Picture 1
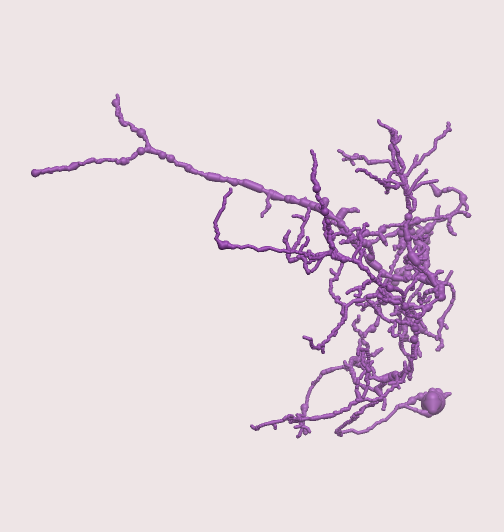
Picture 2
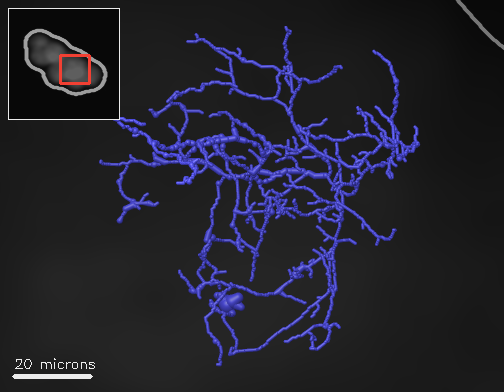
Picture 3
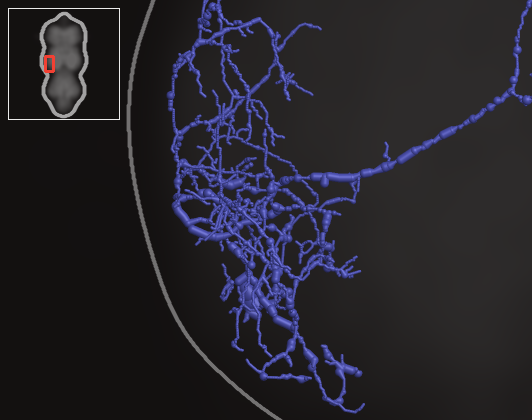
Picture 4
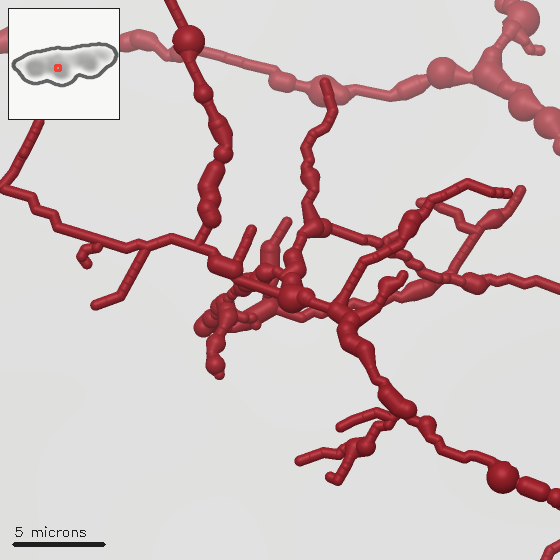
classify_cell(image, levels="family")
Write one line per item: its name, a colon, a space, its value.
family: hemilineage 13A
